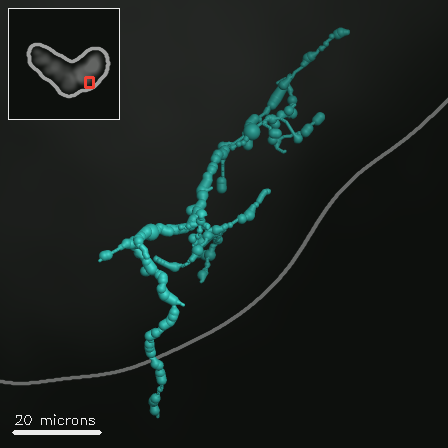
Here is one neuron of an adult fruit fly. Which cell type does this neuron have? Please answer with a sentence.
The cell type is aPhM5.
